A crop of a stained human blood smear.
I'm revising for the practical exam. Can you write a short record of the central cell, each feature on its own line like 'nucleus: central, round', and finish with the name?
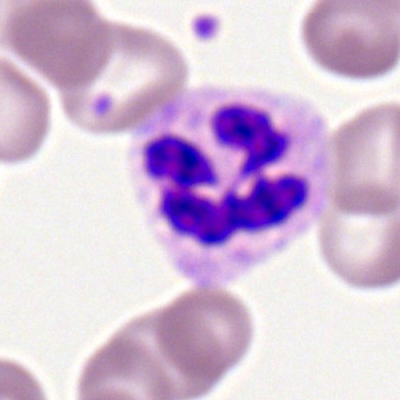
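Nucleus: several separate lobes, linked by thin strands
Chromatin: dark purple, coarsely clumped
Cytoplasm: plenty of it, pale pinkish-lilac
Granules: just fine, faint lilac ones, nothing large or coarse
Name: segmented neutrophil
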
